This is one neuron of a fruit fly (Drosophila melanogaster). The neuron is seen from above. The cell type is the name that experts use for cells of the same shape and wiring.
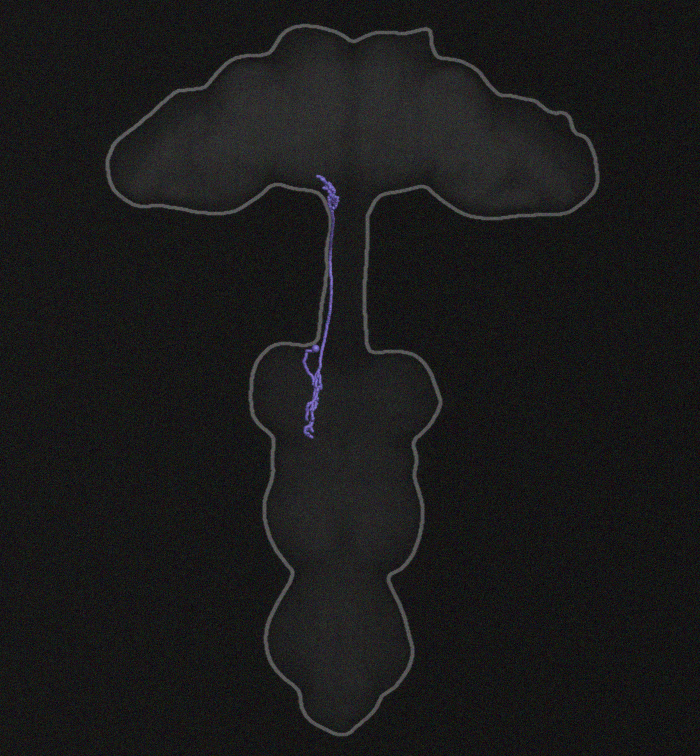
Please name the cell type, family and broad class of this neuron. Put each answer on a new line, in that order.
AN16B078_d
hemilineage 16B
ascending neuron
